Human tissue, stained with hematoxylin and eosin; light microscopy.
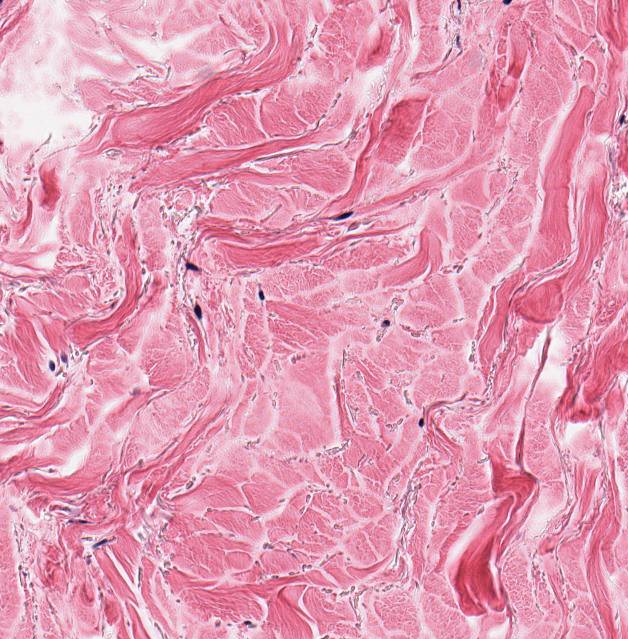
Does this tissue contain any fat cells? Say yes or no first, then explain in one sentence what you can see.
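No. No glands, follicles or fat cells are present in the field.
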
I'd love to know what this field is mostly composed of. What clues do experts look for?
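Dermis makes up this field. Dense pink collagen bundles fill it entirely, with no epithelium anywhere, and they run in many directions, interlacing rather than lying parallel.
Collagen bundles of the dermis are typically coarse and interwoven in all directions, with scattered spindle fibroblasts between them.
Nuclei here are few and widely scattered, small, dark and spindle-shaped, in keeping with fibroblasts lying between bundles.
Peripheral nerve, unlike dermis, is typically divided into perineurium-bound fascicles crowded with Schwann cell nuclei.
The sparse cellularity here sets the field apart from that.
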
